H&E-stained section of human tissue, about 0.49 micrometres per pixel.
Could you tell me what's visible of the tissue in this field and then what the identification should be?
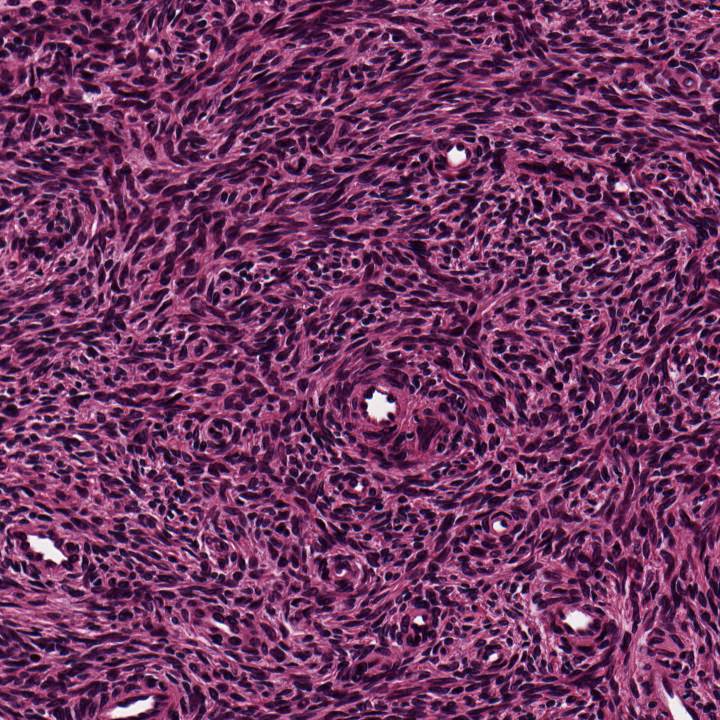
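Entire field occupied by a dense, uniform sheet of closely packed cells; no glands. Nuclei ovoid to spindle-shaped, darkly stained, lying crowded together because cytoplasm is scant. Upper left: spindle cells in short, streaming, intersecting bundles. Tissue: ovary.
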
